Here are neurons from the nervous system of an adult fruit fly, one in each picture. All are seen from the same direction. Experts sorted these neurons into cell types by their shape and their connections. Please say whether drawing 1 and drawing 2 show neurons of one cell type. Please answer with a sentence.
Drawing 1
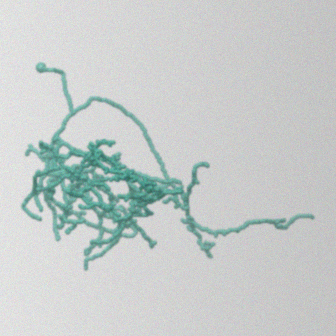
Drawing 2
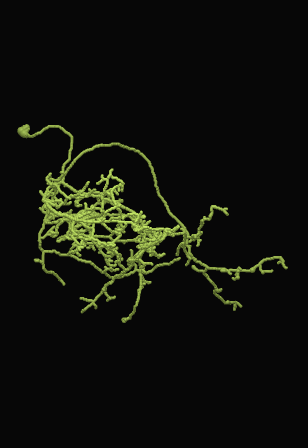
They are of the same cell type.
